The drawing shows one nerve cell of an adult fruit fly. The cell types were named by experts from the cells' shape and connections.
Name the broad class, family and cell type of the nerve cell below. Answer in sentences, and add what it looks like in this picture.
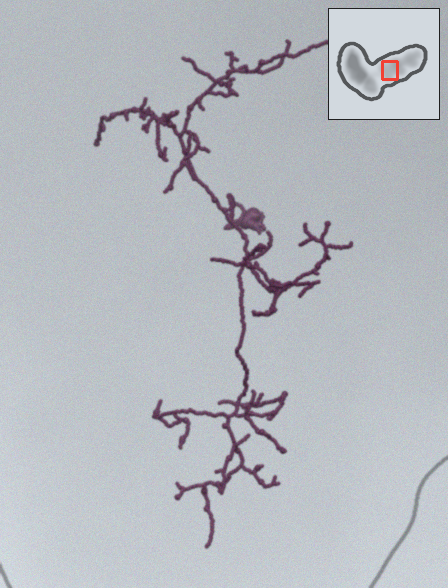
Its broad class is nerve-cord intrinsic neuron. Its family is hemilineage 12B. The cell type is IN12B086. The cell body is in the middle of the picture. The picture shows dozens of branch ends.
